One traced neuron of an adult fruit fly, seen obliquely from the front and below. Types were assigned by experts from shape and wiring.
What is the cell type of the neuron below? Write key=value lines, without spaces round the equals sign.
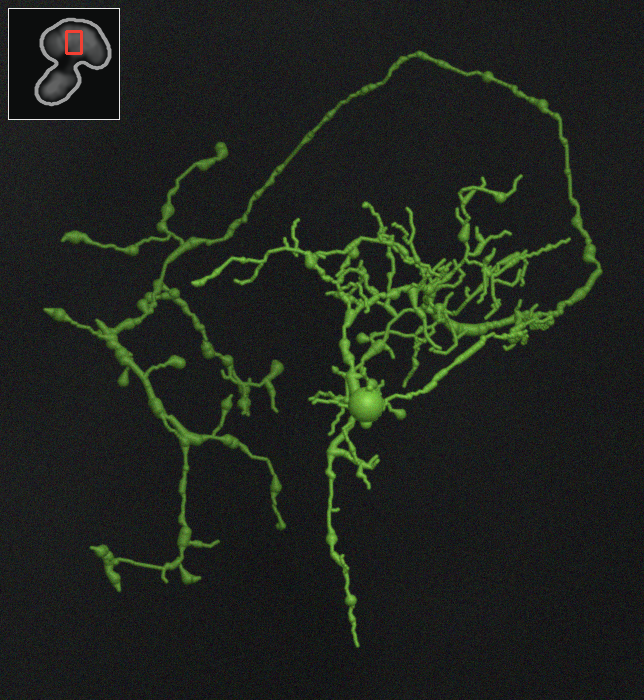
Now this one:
cell_type=CB1418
